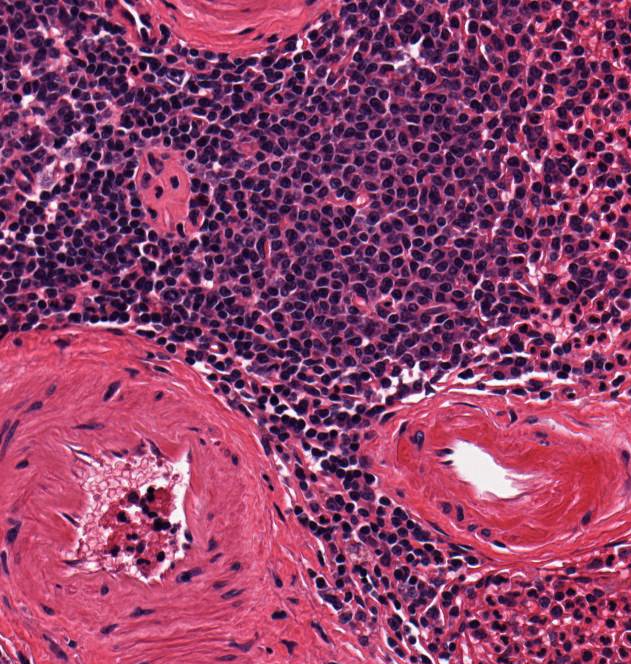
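Spleen. Densely packed small lymphocytes, with round dark nuclei and scant cytoplasm, fill most of the field between the vessels. Thick-walled vessels lie at lower left and lower right, with a smaller vessel at upper left; lymphocytes surround all three. Each wall consists of pink fibres in concentric layers around the lumen, and the nuclei within the thick walls are elongated and spindle-shaped.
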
